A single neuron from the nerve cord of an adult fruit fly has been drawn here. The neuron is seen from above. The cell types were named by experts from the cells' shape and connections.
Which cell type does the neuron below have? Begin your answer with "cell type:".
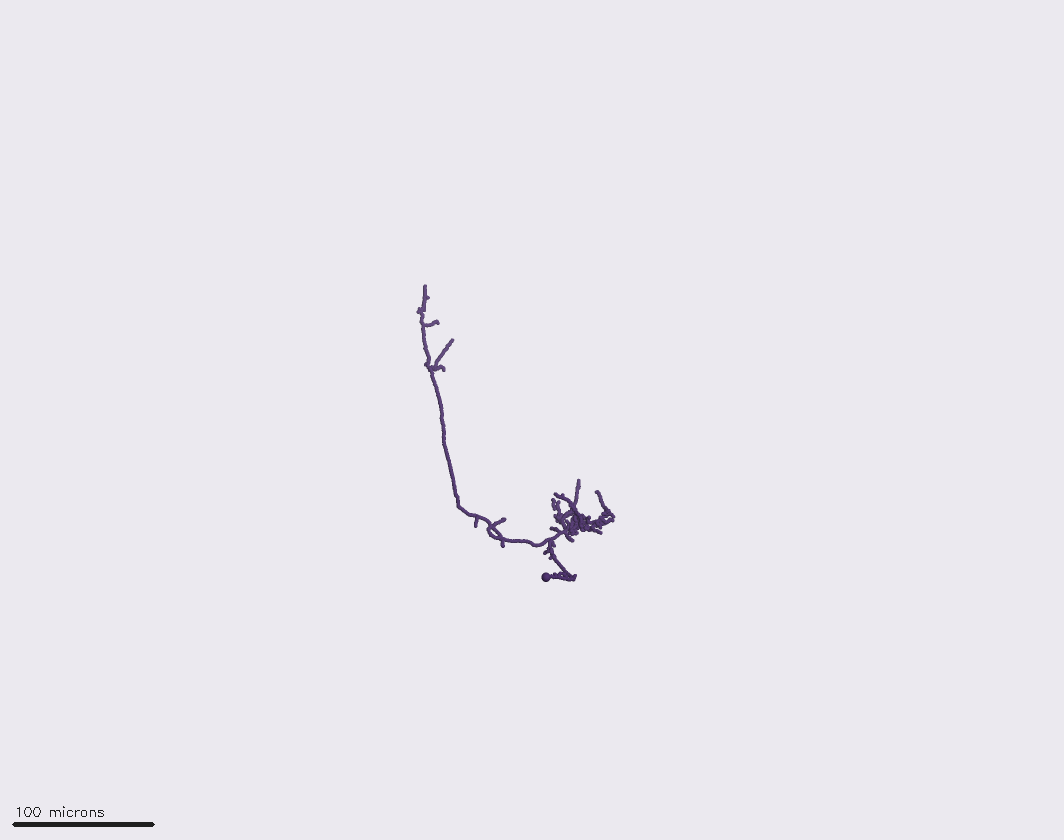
cell type: IN19B091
